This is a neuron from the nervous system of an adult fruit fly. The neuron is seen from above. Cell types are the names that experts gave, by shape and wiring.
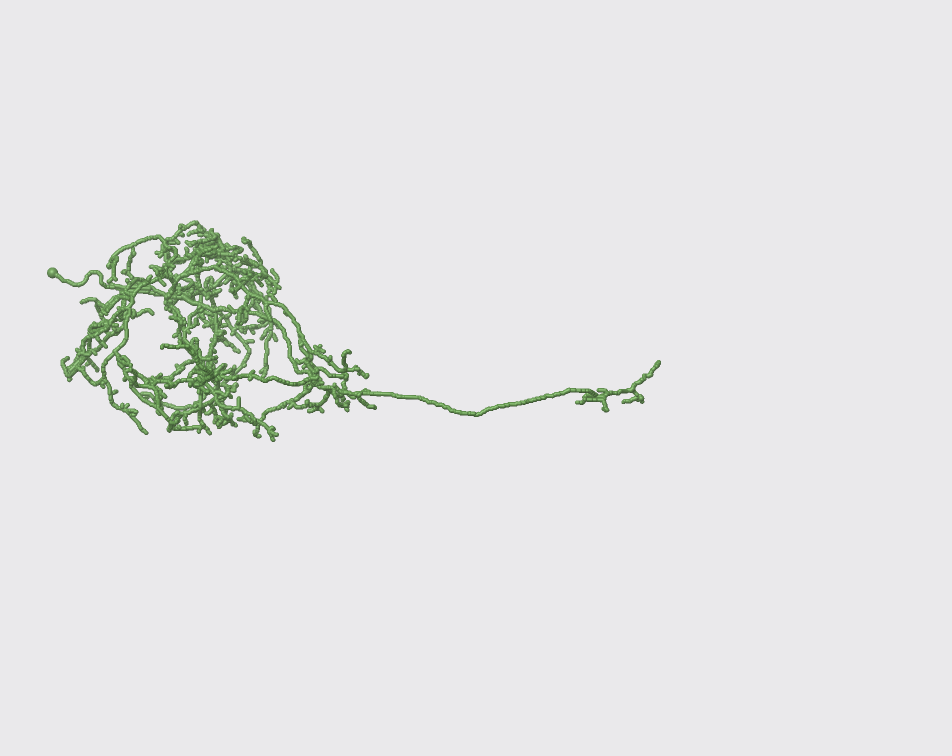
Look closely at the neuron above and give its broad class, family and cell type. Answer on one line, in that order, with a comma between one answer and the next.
central-brain intrinsic neuron, hemilineage VLPl2_medial, CB3019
